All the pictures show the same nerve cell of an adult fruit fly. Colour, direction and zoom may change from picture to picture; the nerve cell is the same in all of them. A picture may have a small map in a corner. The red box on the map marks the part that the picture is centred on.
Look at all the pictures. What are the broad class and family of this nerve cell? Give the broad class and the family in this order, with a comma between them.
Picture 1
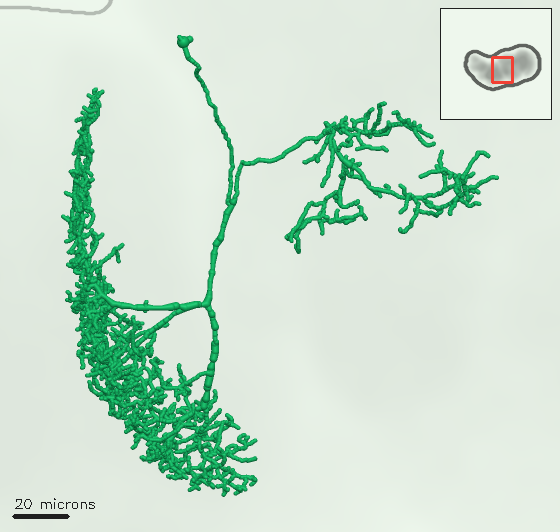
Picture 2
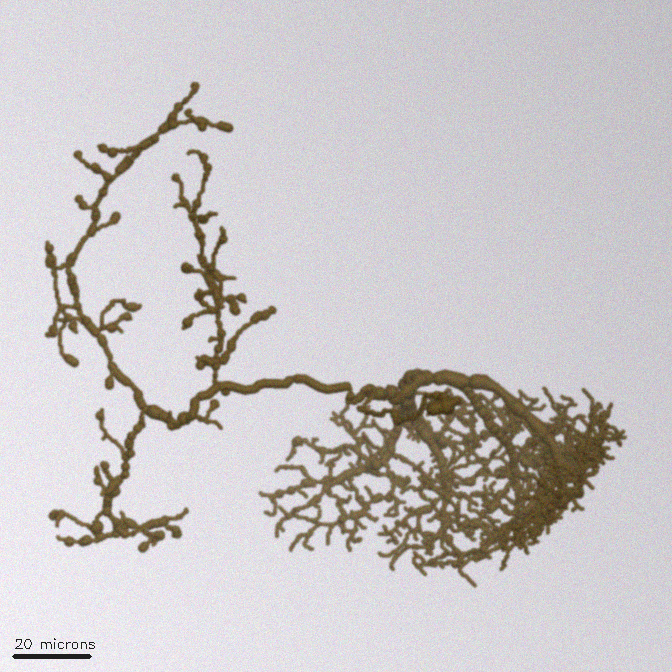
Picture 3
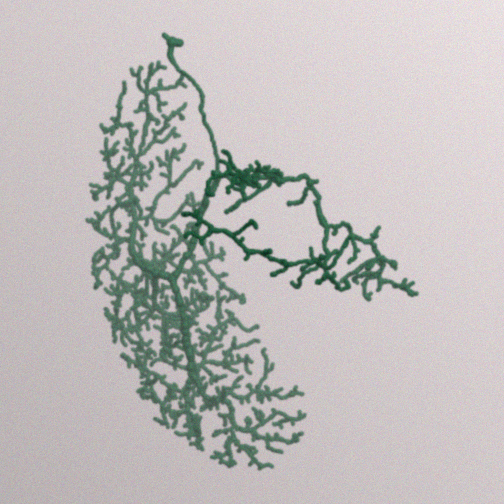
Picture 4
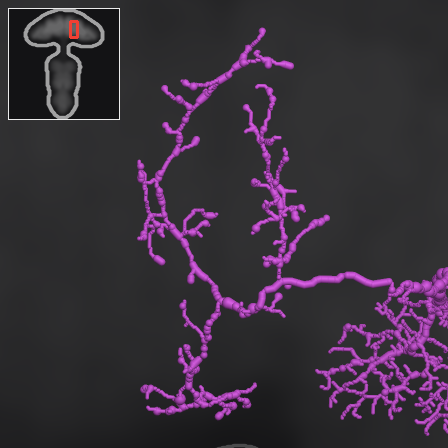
visual projection neuron, hemilineage LHl4_posterior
